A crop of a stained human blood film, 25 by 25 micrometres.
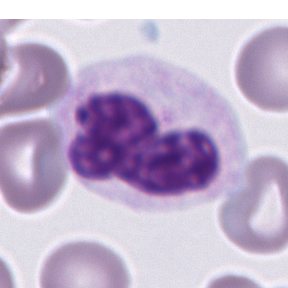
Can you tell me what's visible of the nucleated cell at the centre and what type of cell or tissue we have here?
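Smooth, rounded oval outline on this one, and the chromatin's dark purple and coarsely clumped. The cytoplasm is pale pinkish-lilac and holds fine, faint pinkish granules. That's a segmented neutrophil.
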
